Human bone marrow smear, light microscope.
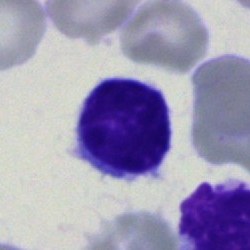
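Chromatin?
Dark purple, dense.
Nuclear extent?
Almost the whole cell.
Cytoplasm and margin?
Thin pale blue rim, mainly along the lower left edge; small ragged projections on the lower edge.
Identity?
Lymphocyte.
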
